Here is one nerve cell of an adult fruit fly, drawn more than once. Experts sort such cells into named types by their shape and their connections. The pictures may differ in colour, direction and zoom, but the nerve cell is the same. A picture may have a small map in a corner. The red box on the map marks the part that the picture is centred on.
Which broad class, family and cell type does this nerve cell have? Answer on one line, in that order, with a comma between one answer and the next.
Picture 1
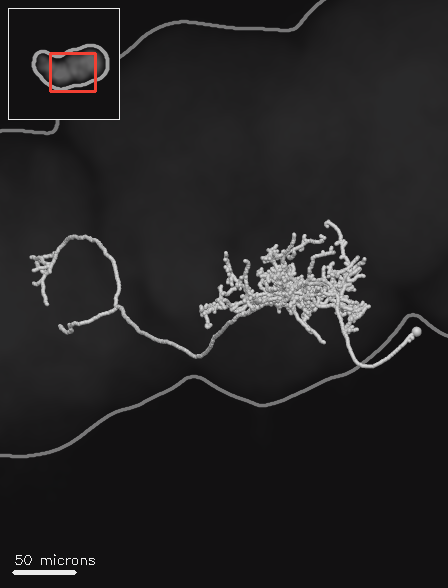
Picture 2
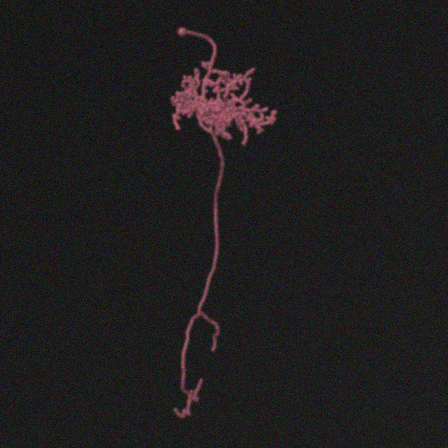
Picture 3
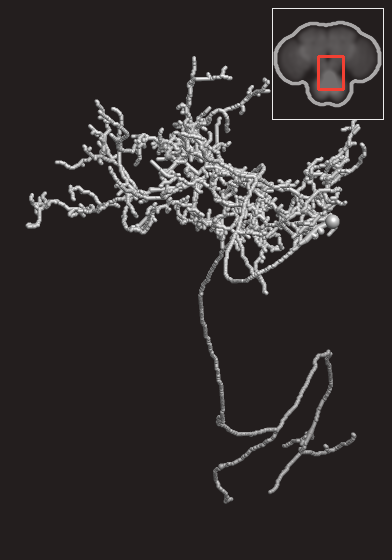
descending neuron, DNg, DNg52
